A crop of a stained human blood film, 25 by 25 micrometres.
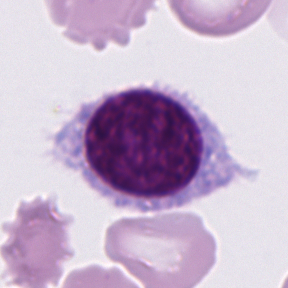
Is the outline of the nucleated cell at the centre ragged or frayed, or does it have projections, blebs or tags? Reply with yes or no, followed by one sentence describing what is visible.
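Yes. Fine hair-like projections fringe the cell's border, most clearly at the left and right ends.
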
